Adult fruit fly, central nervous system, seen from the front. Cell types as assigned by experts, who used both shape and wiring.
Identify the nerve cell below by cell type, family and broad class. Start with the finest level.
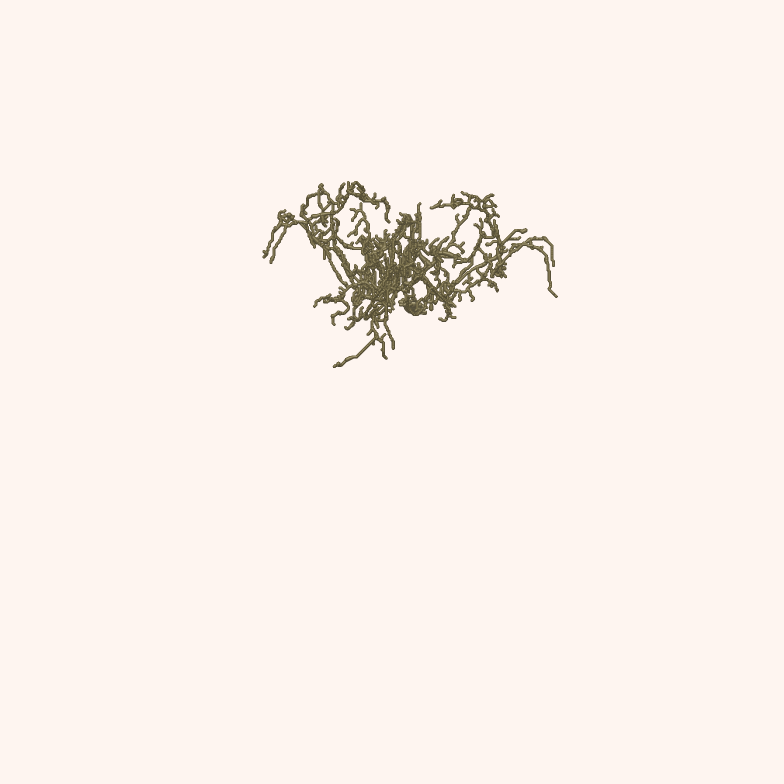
IN00A013; hemilineage 00A; nerve-cord intrinsic neuron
